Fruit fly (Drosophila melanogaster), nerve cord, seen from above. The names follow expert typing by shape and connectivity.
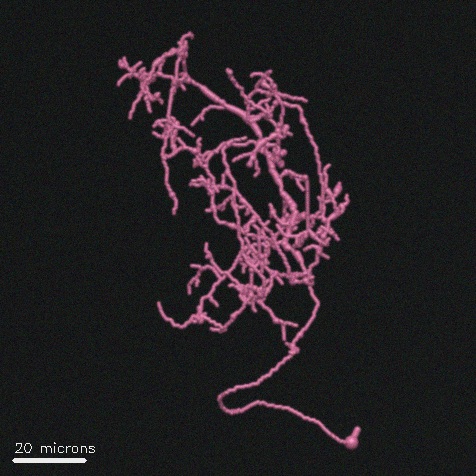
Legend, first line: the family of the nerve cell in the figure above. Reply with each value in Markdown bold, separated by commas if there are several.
**hemilineage 03A**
